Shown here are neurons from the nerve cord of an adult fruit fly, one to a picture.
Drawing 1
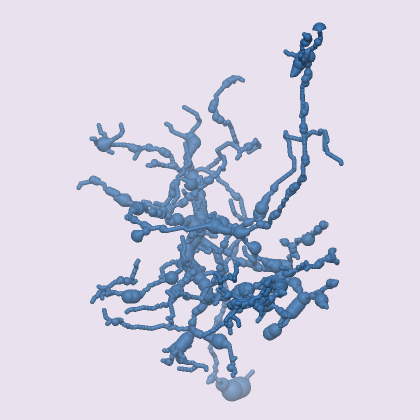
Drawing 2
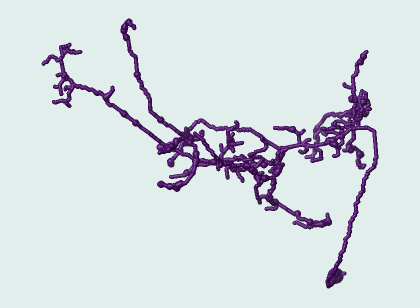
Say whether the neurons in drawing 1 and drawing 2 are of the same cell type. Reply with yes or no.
yes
